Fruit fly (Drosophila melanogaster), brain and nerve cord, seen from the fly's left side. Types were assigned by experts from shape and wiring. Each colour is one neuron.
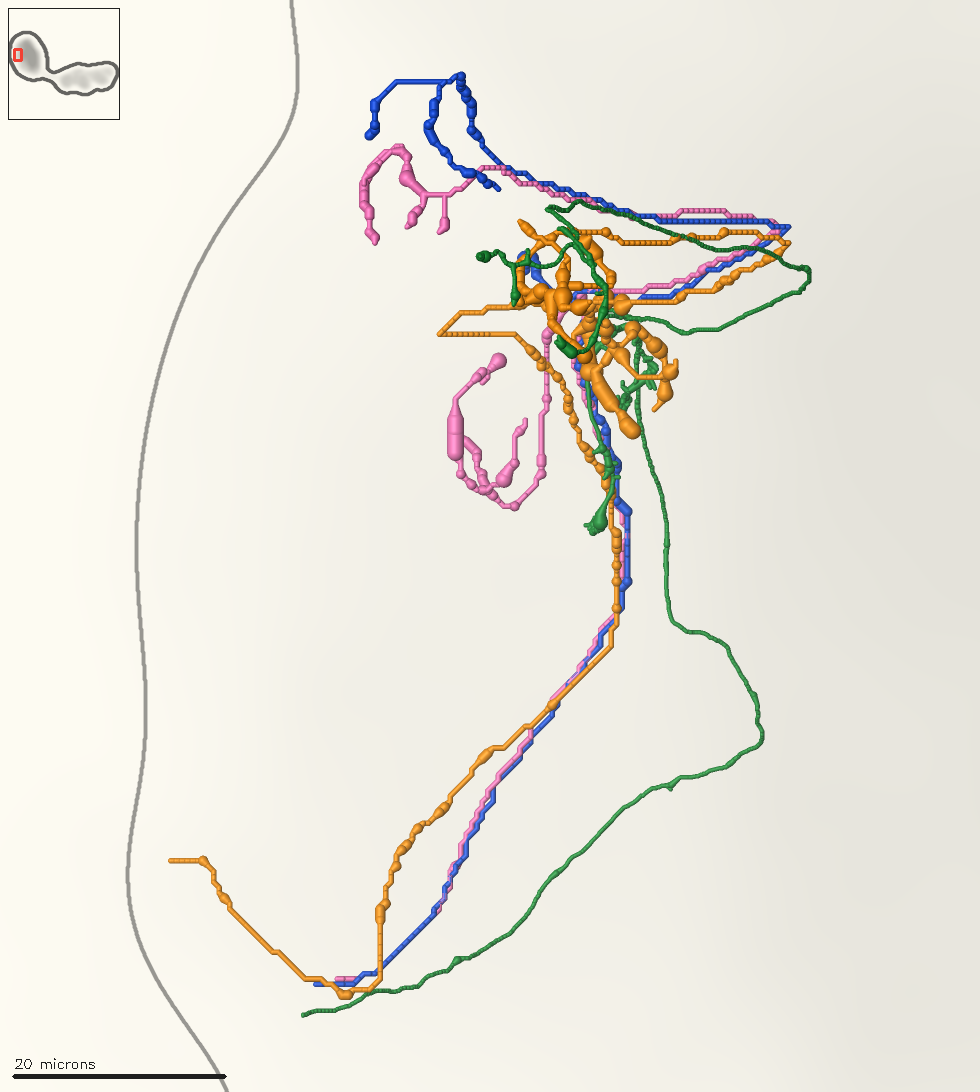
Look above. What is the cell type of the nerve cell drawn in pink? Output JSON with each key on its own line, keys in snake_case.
{
 "cell_type": "ORN_DL4"
}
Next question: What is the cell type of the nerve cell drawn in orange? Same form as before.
{
 "cell_type": "ORN_DL5"
}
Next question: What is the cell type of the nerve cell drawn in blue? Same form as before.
{
 "cell_type": "ORN_DL3"
}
